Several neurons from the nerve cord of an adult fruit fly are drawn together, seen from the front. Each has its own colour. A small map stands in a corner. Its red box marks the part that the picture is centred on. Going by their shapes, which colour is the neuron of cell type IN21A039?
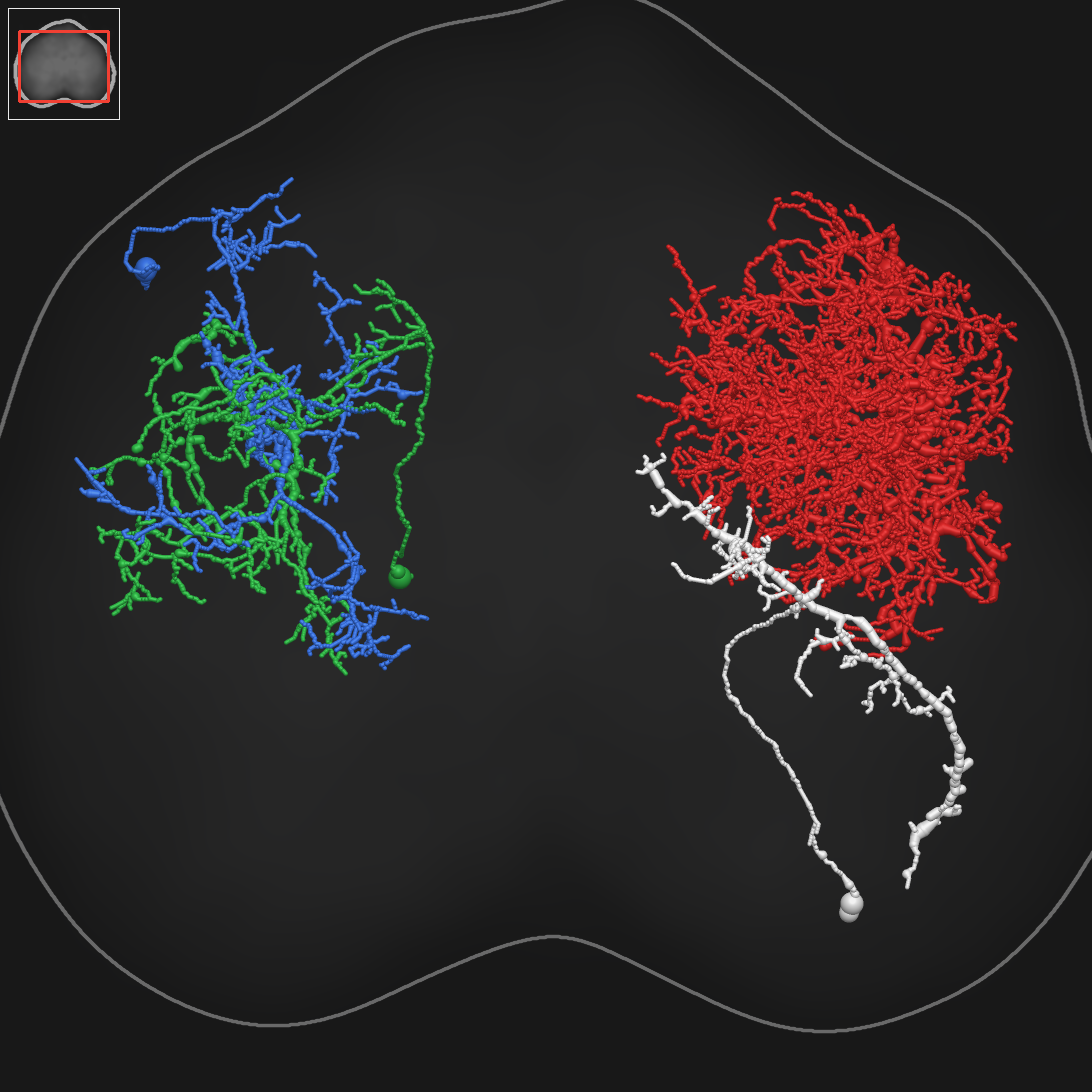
green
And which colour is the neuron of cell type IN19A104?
blue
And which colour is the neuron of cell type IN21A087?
white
